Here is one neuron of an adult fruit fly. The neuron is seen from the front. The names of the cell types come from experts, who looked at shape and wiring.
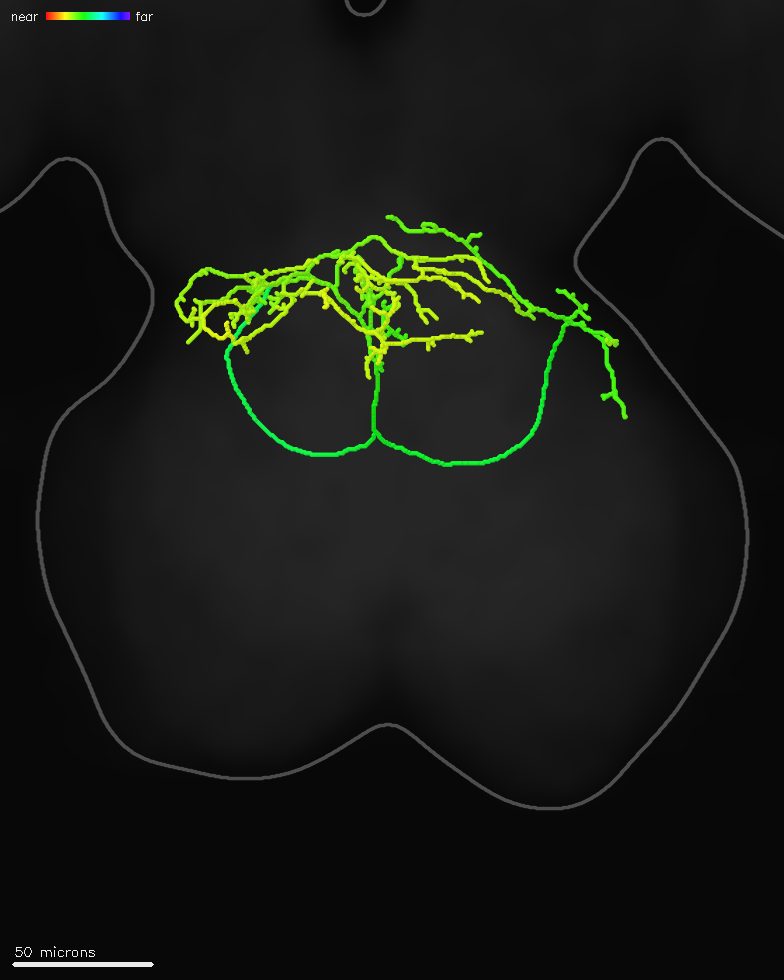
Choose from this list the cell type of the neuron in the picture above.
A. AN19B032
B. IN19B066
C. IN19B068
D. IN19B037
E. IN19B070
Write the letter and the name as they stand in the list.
E. IN19B070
